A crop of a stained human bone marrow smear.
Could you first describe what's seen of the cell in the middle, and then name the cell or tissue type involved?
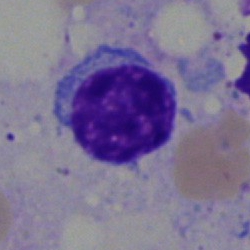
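The nucleus fills most of the cell and is off-centre toward the lower right. Its chromatin is dark purple and clumped, with small paler spots between the clumps. Neither visible granules nor clear vacuoles appear in the cytoplasm. The cell is a lymphocyte.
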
